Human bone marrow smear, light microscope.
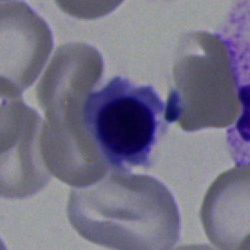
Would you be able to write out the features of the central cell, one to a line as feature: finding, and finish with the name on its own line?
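Chromatin: dense, dark purple throughout the nucleus
Cytoplasm: surrounds the nucleus on all sides
Granules: none distinct in the cytoplasm
Outline: irregular, with small scalloped bumps
Name: erythroblast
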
